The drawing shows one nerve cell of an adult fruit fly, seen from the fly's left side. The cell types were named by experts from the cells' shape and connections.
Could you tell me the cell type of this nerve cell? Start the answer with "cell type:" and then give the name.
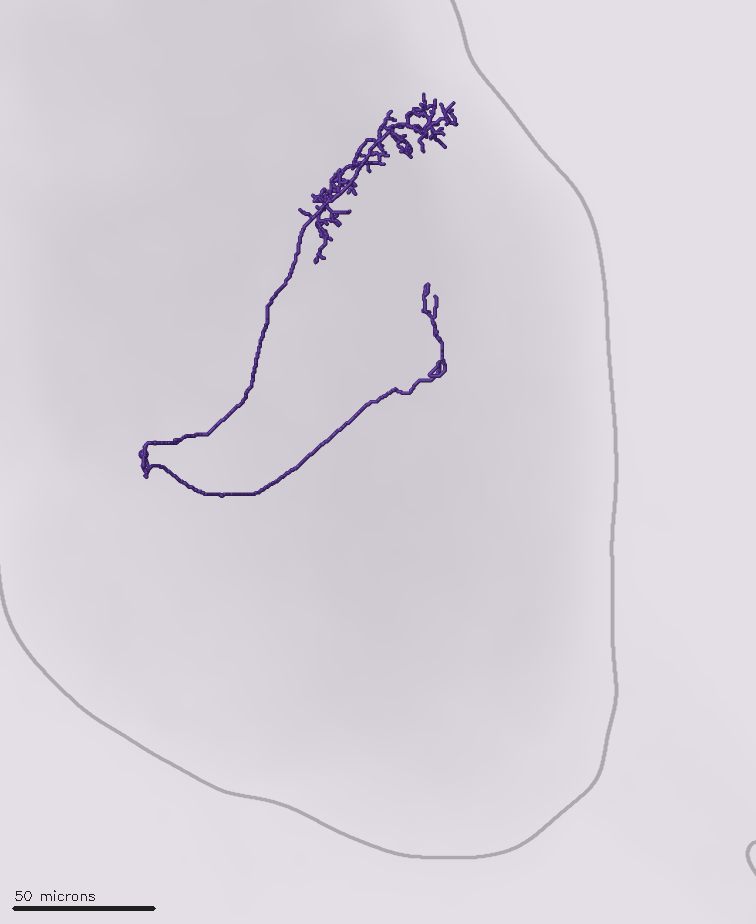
cell type: MeLo7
